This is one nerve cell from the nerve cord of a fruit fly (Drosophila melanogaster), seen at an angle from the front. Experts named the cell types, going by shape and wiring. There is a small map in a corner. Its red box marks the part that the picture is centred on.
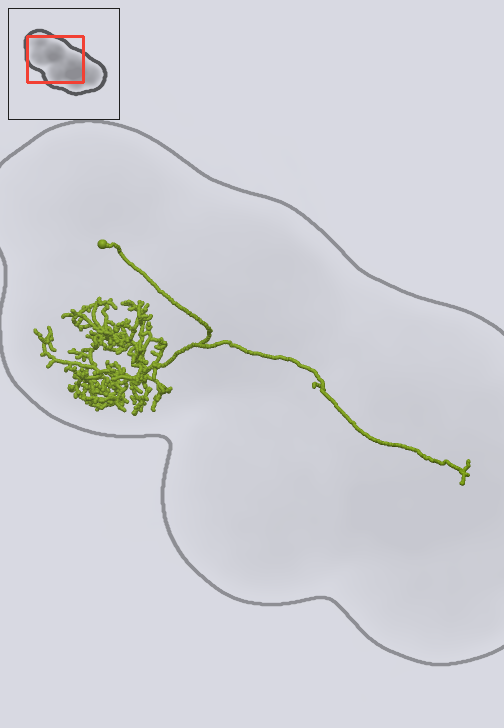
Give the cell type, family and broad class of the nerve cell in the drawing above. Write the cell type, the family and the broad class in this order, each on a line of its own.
IN23B030
hemilineage 23B
nerve-cord intrinsic neuron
